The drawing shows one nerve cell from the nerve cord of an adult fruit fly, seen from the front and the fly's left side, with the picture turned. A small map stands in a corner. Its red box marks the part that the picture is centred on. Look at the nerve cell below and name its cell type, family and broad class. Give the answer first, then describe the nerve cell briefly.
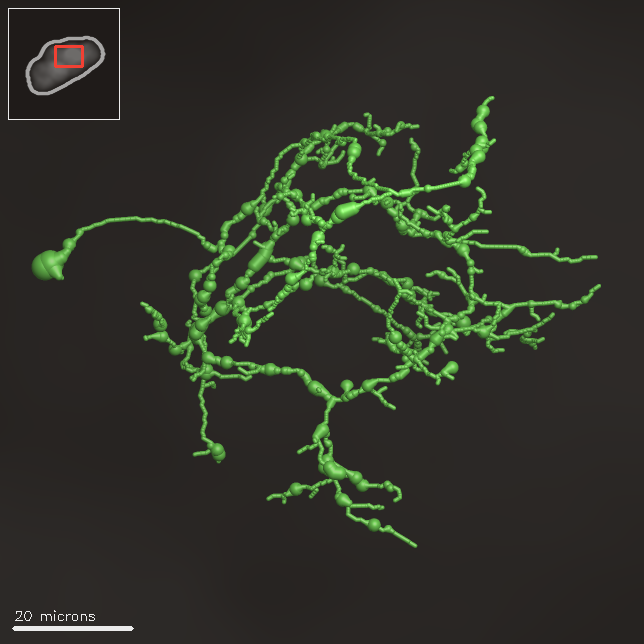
It is of cell type IN04B070. Its family is hemilineage 04B. This is a nerve-cord intrinsic neuron. By the scale bar it is about 95 microns wide in this view. Dozens of branch ends can be seen.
